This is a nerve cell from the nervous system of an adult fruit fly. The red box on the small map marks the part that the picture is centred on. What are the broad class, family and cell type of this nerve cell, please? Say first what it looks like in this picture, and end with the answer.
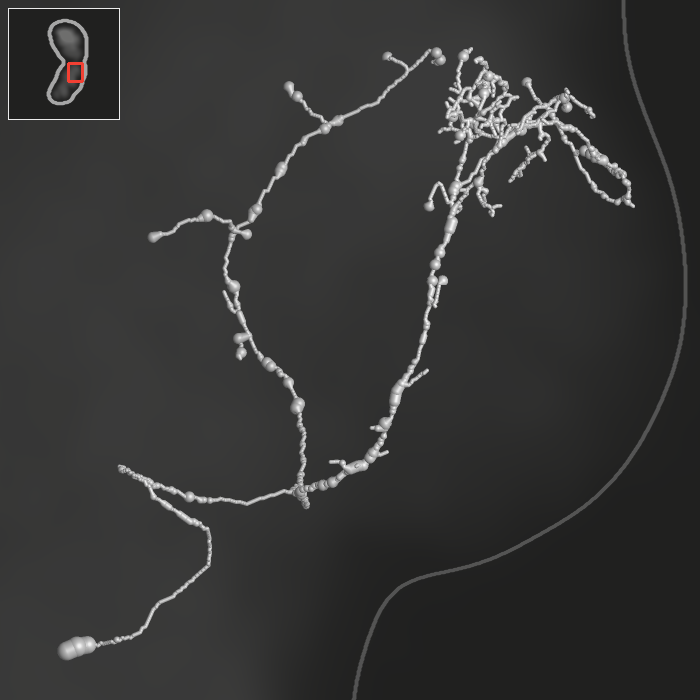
The cell body can be seen at the lower left of the picture. Dozens of branch ends can be seen. This is a nerve-cord intrinsic neuron. Its family is hemilineage 03A. It is of cell type IN03A094.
